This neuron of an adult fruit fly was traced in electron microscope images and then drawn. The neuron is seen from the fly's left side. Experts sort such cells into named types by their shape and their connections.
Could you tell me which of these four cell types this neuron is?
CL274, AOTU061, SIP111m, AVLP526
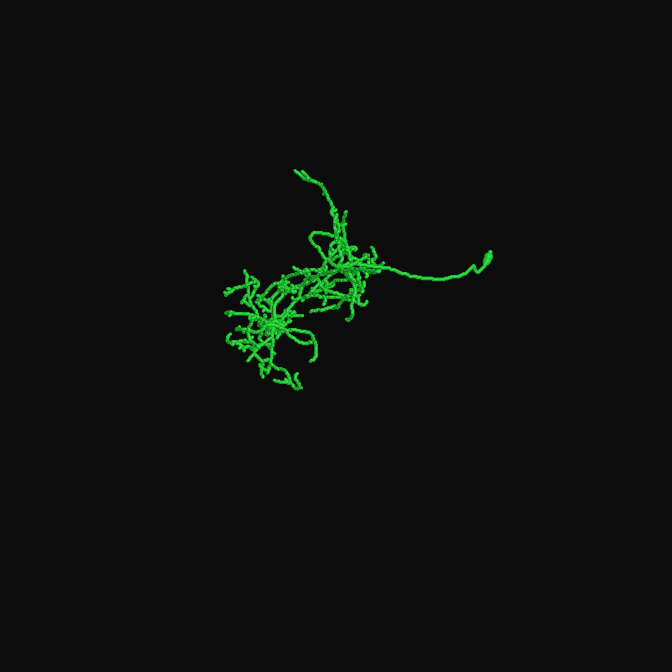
AVLP526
